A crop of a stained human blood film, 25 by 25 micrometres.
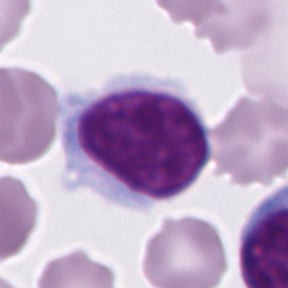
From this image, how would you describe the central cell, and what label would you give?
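The outline's irregular rather than smoothly round, for a start. Along the left edge, fine, short, ragged projections fringe the cytoplasm. The cytoplasm is wider on that side too, making a broader band on the left of the nucleus than on the right. It's pale blue. The nucleus is oval in outline, about 12 by 9 micrometres. It's a hairy cell.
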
